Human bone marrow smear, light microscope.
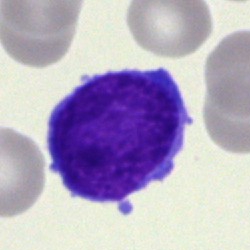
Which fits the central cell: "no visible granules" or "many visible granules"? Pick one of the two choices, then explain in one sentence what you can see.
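No visible granules. No granules are seen in the cytoplasm.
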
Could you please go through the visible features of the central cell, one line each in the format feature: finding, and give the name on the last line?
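Outline: roughly round, slightly uneven edge
Nucleus: fills almost the whole cell
Cytoplasm: deep blue
Surface: small rounded blebs, one clearly below the bottom edge
Name: blast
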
